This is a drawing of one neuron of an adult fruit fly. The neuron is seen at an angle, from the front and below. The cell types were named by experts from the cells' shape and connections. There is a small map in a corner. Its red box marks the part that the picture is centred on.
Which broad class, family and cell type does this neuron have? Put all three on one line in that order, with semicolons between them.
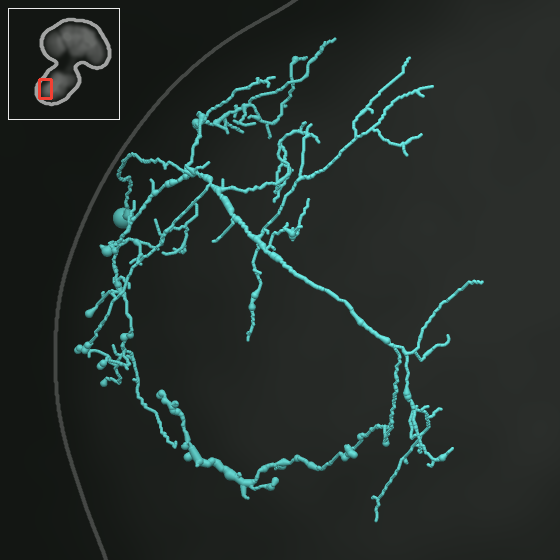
nerve-cord intrinsic neuron; hemilineage 09A; IN09A035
